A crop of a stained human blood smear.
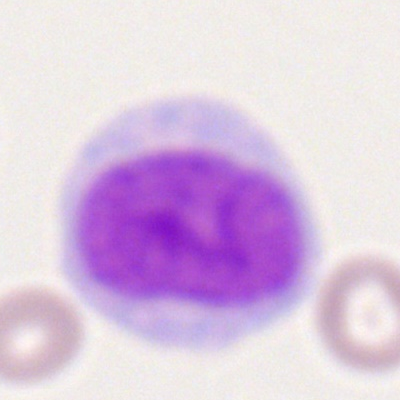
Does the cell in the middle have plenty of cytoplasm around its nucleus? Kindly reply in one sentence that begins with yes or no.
No, in this cell the cytoplasm is scant.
